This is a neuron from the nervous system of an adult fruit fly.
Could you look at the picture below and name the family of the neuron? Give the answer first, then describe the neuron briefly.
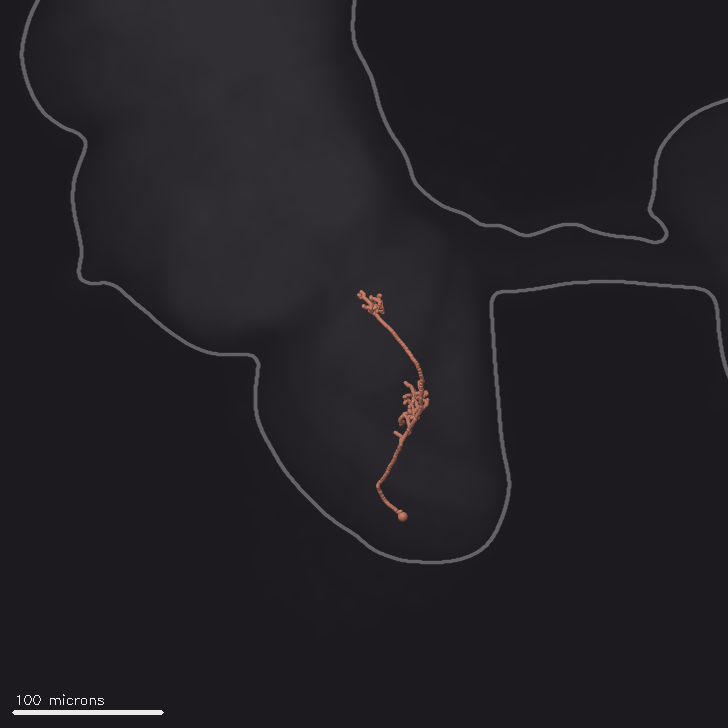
The family is Tm. This is an optic-lobe intrinsic neuron. It lies in the brain. Its cell body lies at the bottom of the picture. By the scale bar it is about 150 microns tall in this view.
